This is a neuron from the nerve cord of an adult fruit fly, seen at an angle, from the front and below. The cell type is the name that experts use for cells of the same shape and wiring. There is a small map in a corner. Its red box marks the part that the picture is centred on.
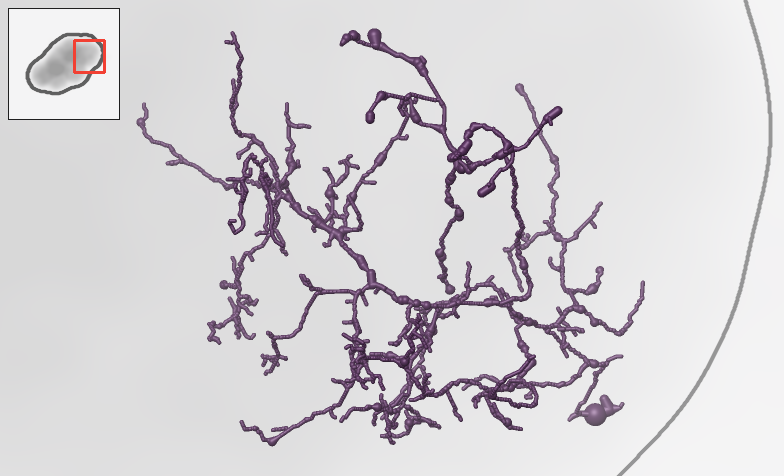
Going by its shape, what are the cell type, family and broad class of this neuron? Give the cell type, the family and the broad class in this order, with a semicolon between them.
IN20A.22A017; hemilineage 20A.22A; nerve-cord intrinsic neuron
